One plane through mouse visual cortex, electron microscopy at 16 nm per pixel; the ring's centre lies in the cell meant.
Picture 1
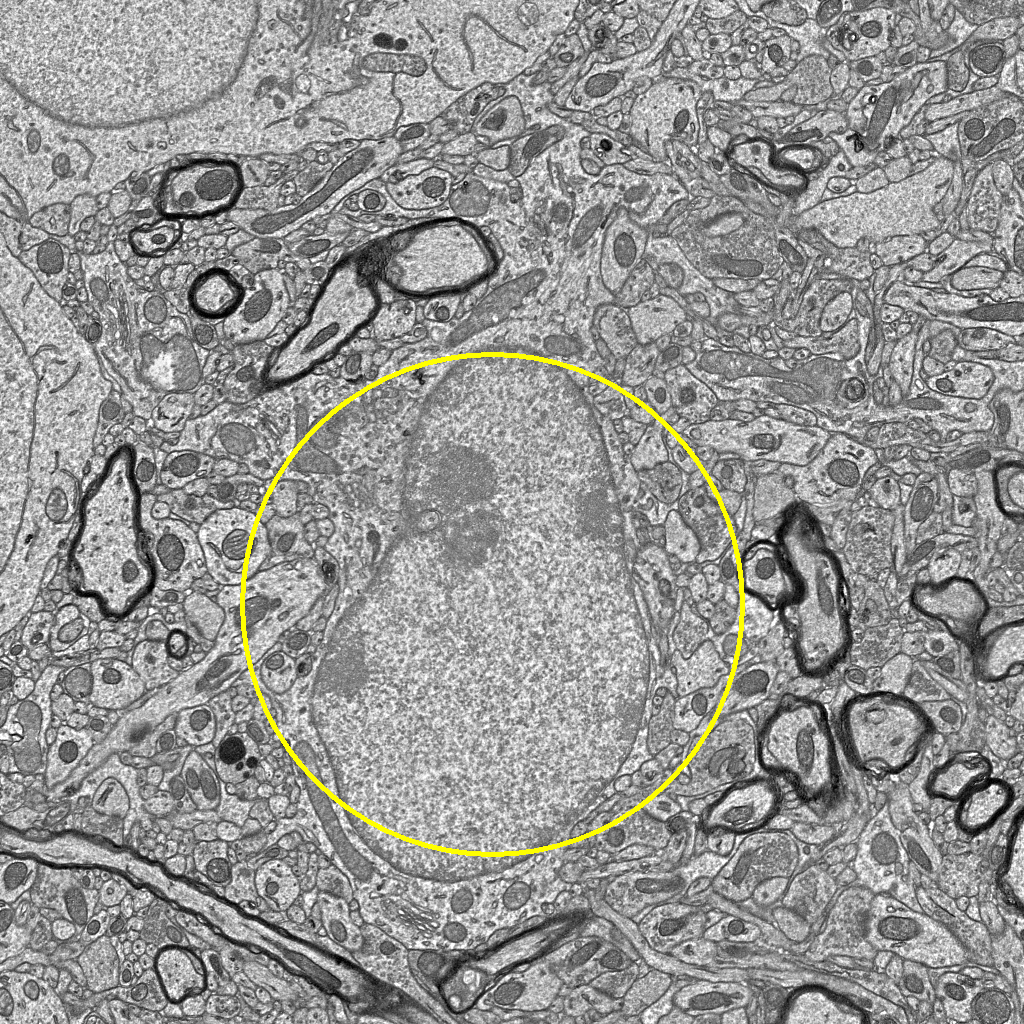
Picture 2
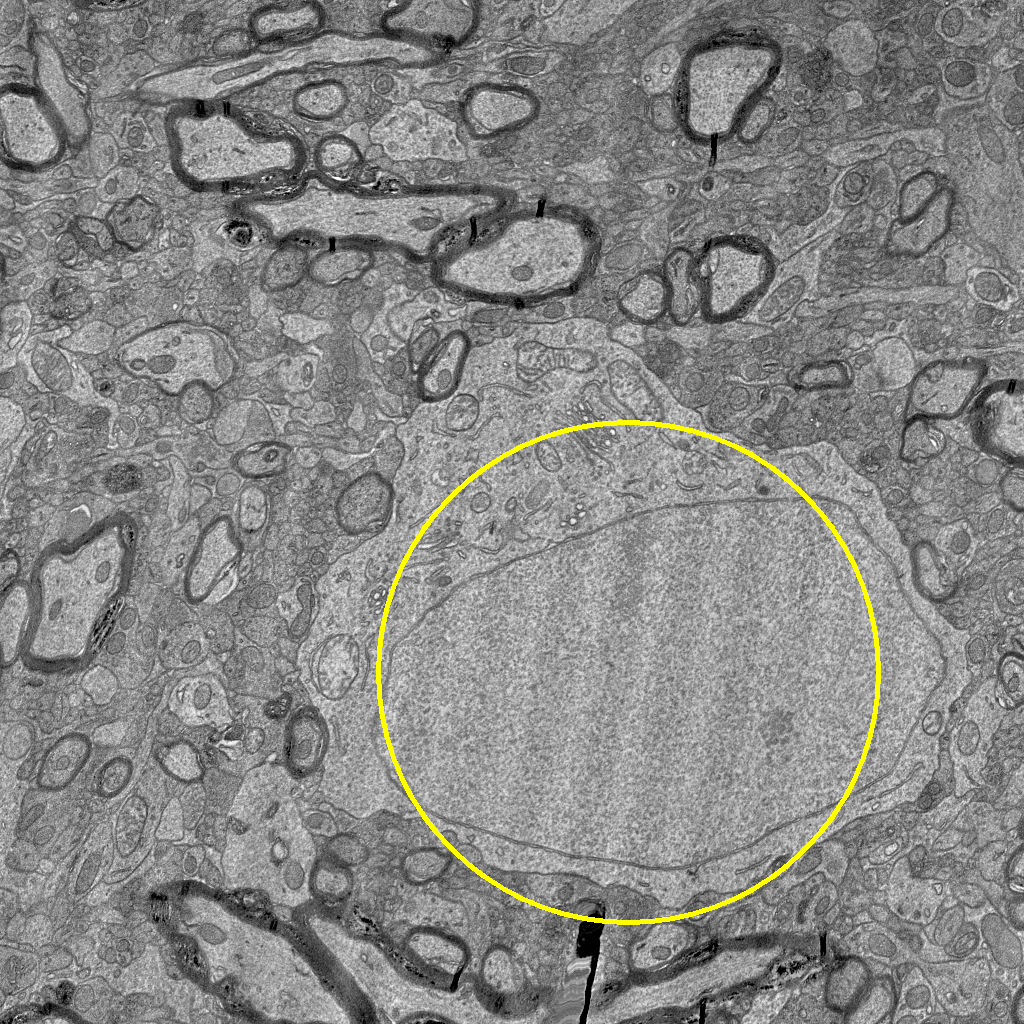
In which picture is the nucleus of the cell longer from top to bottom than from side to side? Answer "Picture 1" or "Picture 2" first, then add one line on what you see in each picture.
Picture 1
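In picture 1: The nucleus is oval and taller than it is wide.
In picture 2: The nucleus is a large oval that is longer from side to side than from top to bottom.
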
